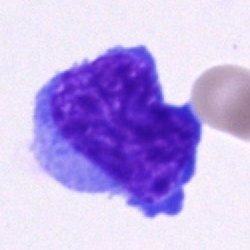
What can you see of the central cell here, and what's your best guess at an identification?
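Take your time and start with the nucleus: can you see the notch in its upper border? Notice, too, how it fills most of the cell. Now move out to the cytoplasm, where you won't find any granules, and no vacuoles either. What we have here is a blast.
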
